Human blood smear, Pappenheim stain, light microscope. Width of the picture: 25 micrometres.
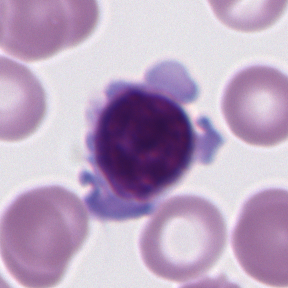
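Typical lymphocyte, with a cell outline that's irregular and ragged. The nucleus is round and shows no nucleoli. There's a flap-like cytoplasmic projection sitting at the upper right of the nucleus.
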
